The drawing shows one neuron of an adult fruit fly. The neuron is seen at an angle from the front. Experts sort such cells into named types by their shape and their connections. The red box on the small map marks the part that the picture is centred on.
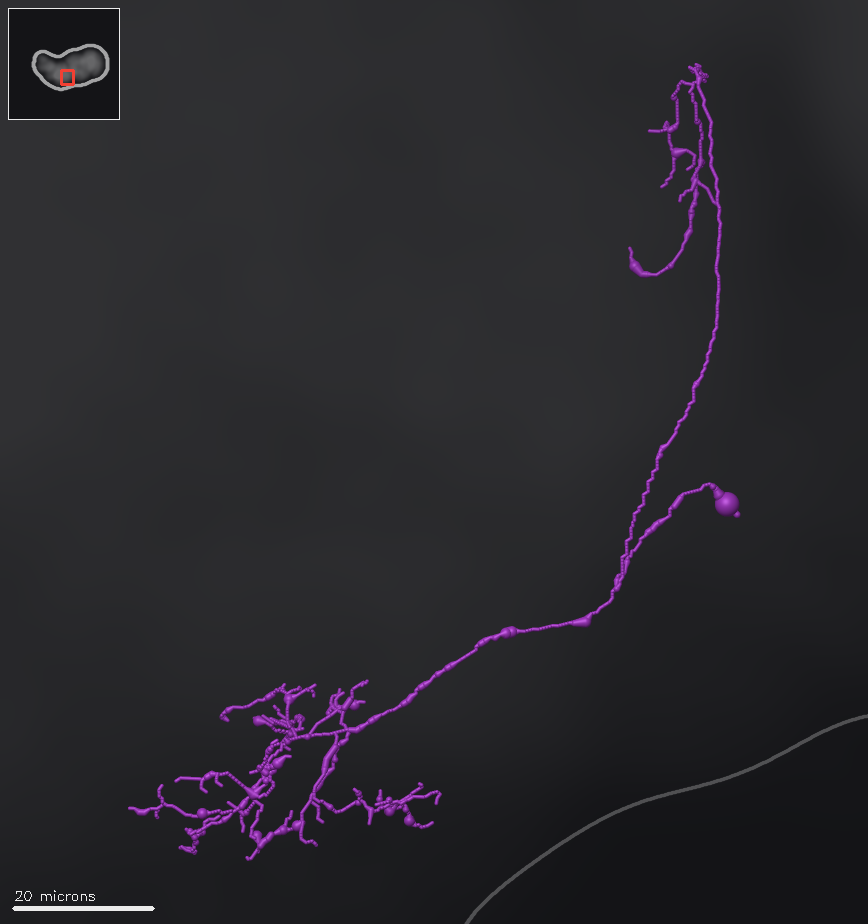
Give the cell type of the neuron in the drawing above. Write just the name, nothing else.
MeLo3a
